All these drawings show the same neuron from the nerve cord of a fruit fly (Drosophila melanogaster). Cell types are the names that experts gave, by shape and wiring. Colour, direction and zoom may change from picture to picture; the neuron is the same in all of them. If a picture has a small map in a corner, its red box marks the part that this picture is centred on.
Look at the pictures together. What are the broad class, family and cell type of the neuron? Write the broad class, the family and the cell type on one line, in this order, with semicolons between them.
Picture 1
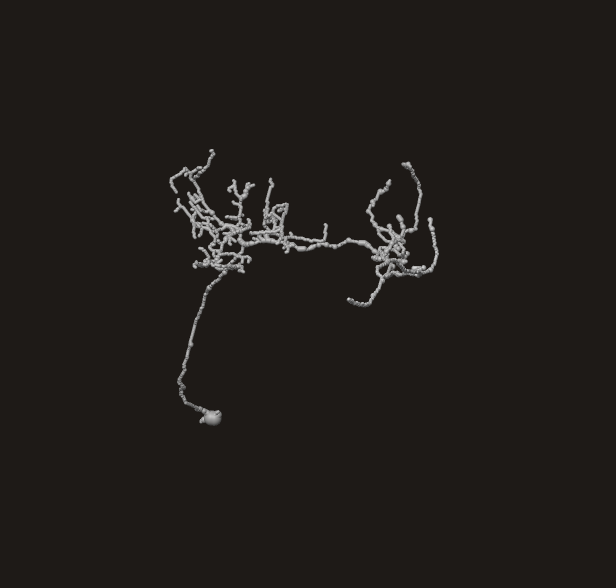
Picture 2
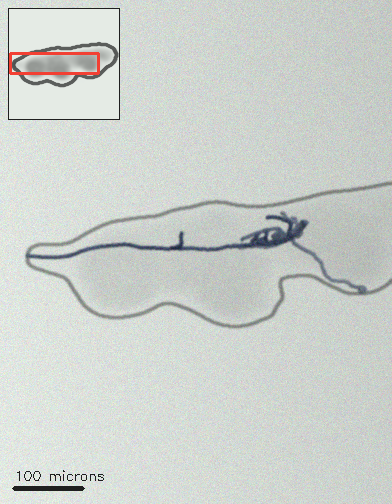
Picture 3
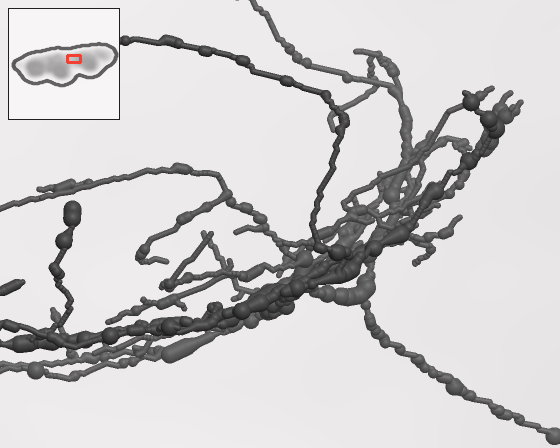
ascending neuron; hemilineage 07B; AN07B043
